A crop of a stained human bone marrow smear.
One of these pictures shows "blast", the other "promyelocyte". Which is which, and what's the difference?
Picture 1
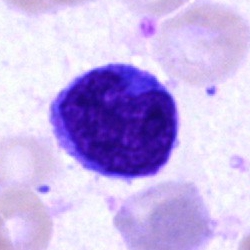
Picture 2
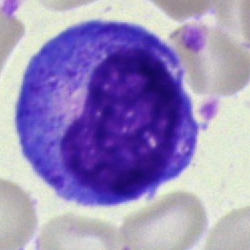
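Picture 1's the blast, and picture 2's the promyelocyte. The blast has a roughly round outline with a smooth edge, and only a thin blue rim of cytoplasm goes around its nucleus. You won't see any granules in that cytoplasm, and no vacuoles either.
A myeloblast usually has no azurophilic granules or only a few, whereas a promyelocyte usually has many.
Over in the promyelocyte, the nucleus lies off-centre toward the right and is indented on its left side. Its cytoplasm is deep blue, with a paler zone sitting beside the nucleus on the left.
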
